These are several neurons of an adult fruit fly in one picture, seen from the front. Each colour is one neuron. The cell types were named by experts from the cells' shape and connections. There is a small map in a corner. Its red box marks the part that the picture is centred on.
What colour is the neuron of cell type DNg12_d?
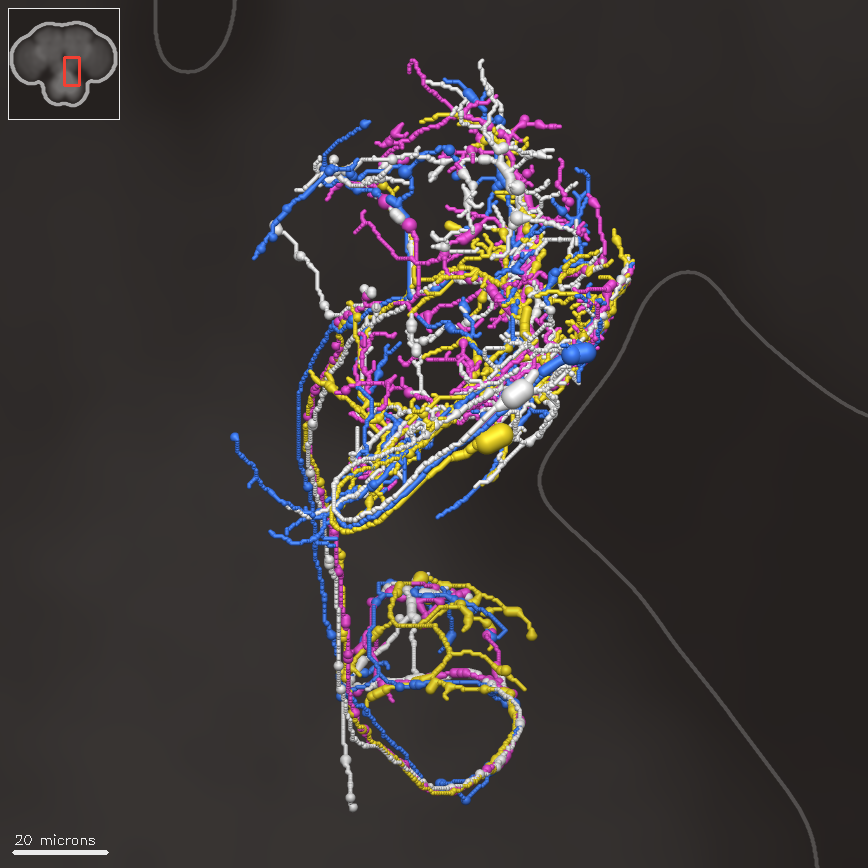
magenta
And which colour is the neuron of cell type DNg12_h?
yellow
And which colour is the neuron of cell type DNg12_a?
white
